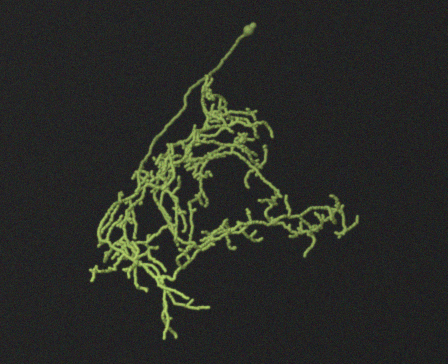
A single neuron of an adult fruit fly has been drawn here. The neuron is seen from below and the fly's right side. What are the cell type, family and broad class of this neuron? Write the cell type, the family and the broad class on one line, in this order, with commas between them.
PS187, hemilineage PSp1, central-brain intrinsic neuron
